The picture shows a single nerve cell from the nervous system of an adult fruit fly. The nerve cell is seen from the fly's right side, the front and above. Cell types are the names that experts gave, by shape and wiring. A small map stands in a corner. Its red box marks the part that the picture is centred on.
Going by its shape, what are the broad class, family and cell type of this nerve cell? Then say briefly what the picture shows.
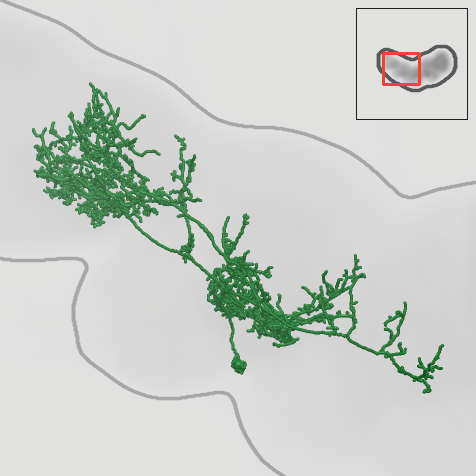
It is a nerve-cord intrinsic neuron. Its family is hemilineage 05B. It is of cell type IN05B010. Dozens of branch ends can be seen. In this view it is wider than it is tall.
